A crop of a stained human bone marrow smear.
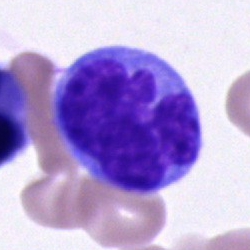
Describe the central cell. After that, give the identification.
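Look at the nucleus first: its outline is lobed, with deep notches along the upper and right side, and it fills most of the cell, so only a narrow rim of cytoplasm is left. That cytoplasm is blue, and the chromatin is dark purple and clumped into patches. That one's a monocyte.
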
